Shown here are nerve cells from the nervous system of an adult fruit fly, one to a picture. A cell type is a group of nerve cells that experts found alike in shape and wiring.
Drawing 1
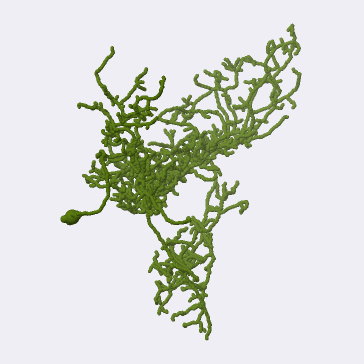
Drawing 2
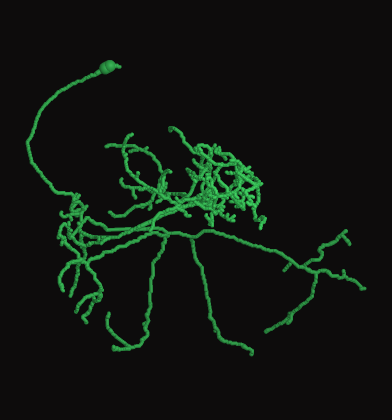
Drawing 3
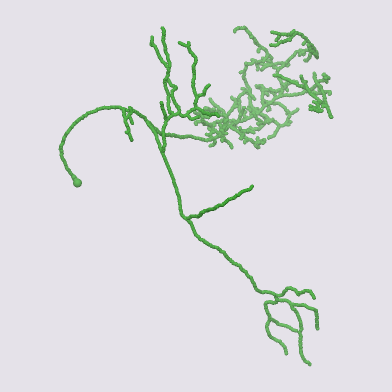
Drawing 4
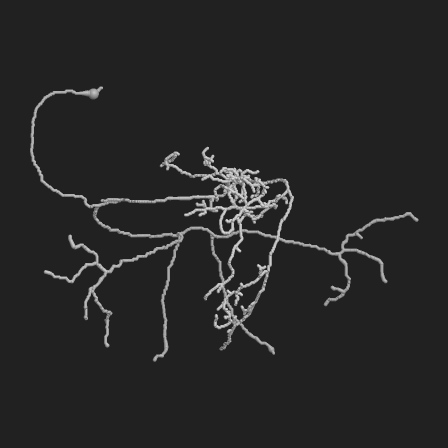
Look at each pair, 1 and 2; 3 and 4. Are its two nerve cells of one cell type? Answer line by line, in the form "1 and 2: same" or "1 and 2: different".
1 and 2: different
3 and 4: same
